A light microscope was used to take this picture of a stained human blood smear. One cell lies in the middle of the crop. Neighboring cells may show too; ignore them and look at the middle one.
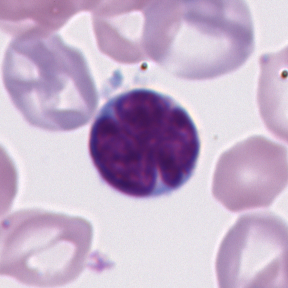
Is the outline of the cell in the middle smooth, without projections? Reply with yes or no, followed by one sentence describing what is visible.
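Yes. The cell outline is round and smooth.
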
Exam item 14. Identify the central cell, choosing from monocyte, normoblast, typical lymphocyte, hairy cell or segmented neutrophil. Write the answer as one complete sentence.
The cell under consideration, at the middle of the crop, is a typical lymphocyte.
